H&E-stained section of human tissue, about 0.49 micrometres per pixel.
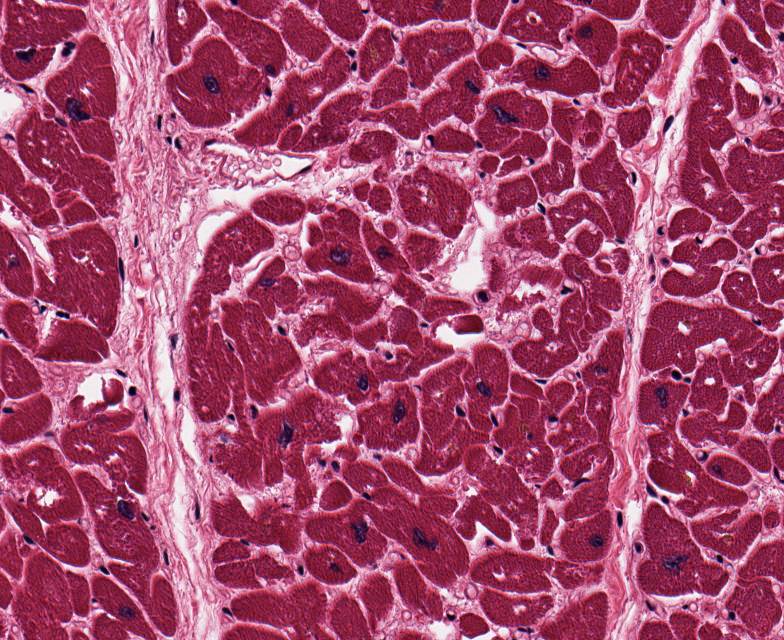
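Left ventricle of the heart, H&E: most muscle fibres here appear cut across, giving irregular polygonal profiles. Their nuclei seem to sit in the centre of each profile, not at its edge. The cytoplasm stains a deep red-pink throughout. In some fibres I notice a small pale clear area in the centre, around or beside the nucleus.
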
